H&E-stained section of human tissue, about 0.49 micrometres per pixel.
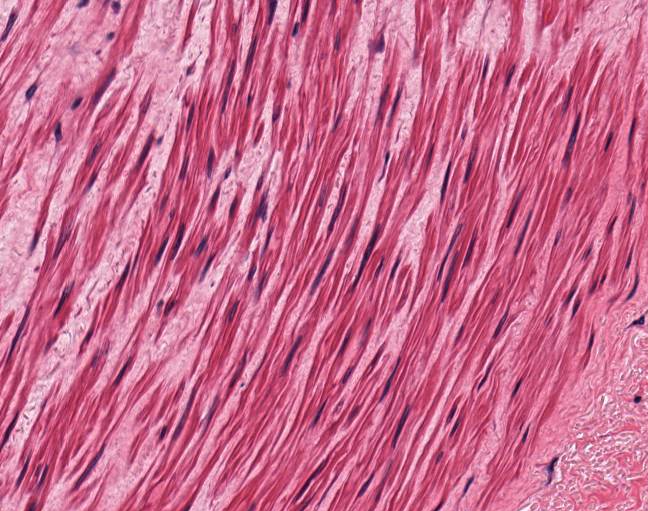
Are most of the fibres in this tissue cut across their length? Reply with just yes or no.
No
